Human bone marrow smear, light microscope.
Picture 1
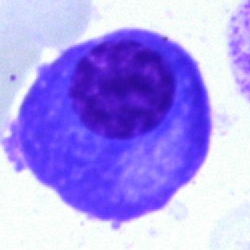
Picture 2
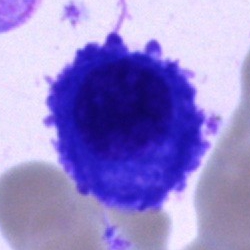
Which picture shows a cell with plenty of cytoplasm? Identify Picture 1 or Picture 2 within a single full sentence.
Picture 1 shows a cell with plenty of cytoplasm around its nucleus.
